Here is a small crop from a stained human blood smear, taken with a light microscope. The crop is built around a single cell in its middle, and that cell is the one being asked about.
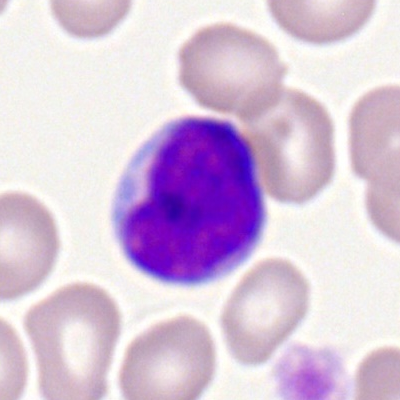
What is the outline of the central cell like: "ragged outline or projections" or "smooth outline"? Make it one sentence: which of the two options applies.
The outline of this cell is free of projections and smooth.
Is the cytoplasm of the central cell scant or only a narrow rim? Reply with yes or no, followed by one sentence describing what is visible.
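Yes. The cytoplasm forms only a thin rim.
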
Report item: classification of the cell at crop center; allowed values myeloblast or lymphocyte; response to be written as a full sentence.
For this crop, the central cell is a myeloblast.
